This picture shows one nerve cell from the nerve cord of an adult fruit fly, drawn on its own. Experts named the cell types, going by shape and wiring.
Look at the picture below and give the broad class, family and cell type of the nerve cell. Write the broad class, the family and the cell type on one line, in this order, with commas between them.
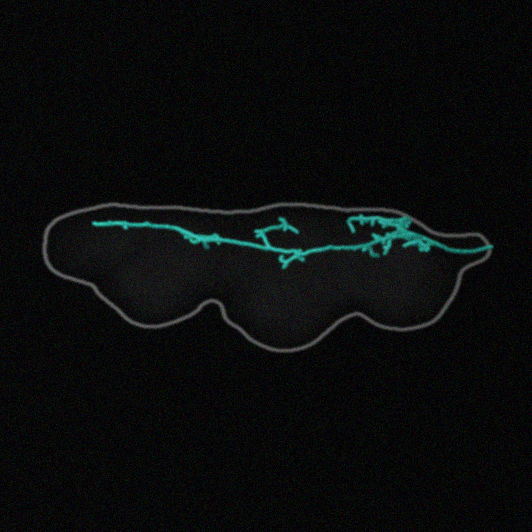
descending neuron, hemilineage LB19, DNg76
